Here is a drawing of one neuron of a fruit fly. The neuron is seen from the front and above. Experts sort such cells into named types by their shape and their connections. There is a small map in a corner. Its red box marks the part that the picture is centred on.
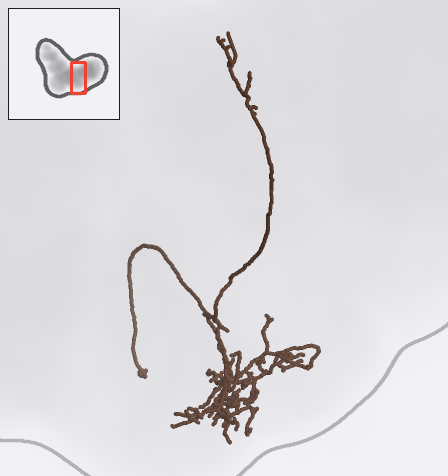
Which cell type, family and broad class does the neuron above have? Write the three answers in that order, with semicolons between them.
PRW026; hemilineage LB5; central-brain intrinsic neuron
